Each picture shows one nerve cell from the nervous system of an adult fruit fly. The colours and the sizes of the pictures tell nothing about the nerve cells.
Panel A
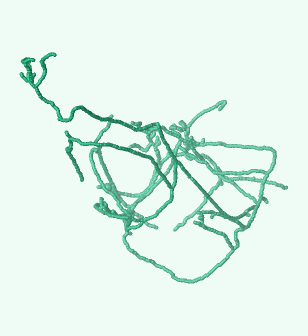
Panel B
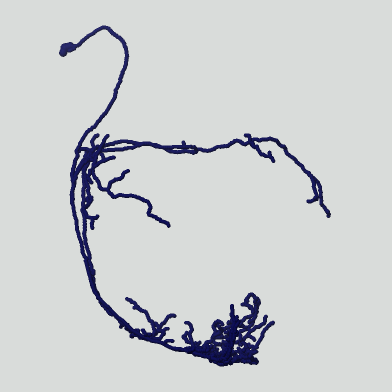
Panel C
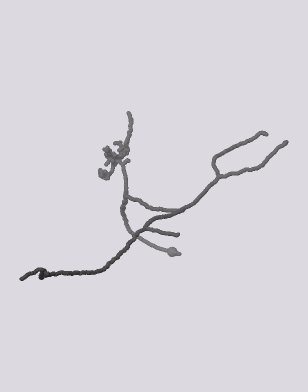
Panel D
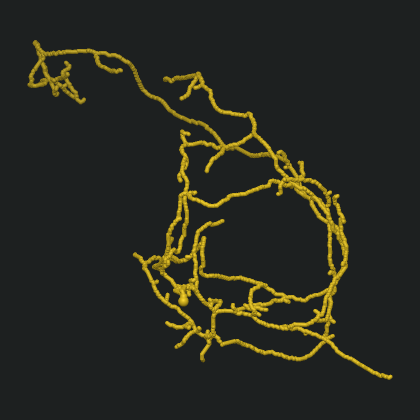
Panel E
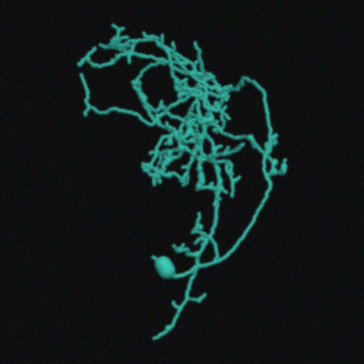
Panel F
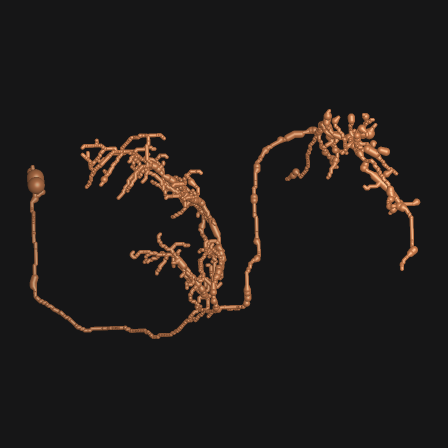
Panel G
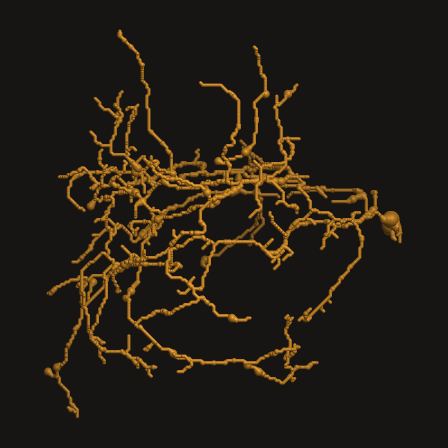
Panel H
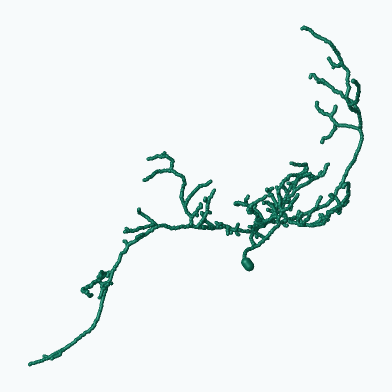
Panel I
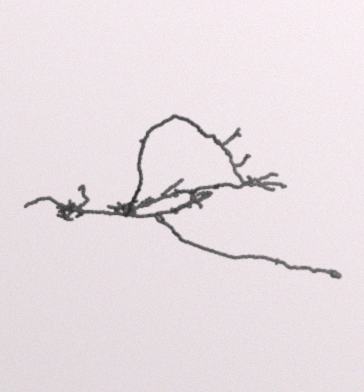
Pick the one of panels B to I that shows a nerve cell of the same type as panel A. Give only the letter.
D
